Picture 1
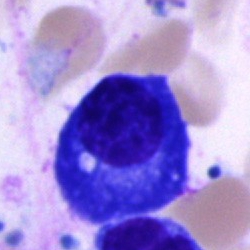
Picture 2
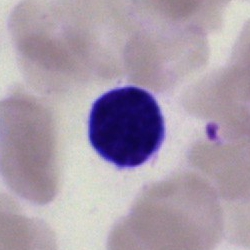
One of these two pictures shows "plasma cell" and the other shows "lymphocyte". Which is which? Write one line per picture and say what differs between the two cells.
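Picture 1 – plasma cell. The cytoplasm is abundant and deep blue.
Picture 2 – lymphocyte. Almost no cytoplasm is visible around the nucleus.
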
